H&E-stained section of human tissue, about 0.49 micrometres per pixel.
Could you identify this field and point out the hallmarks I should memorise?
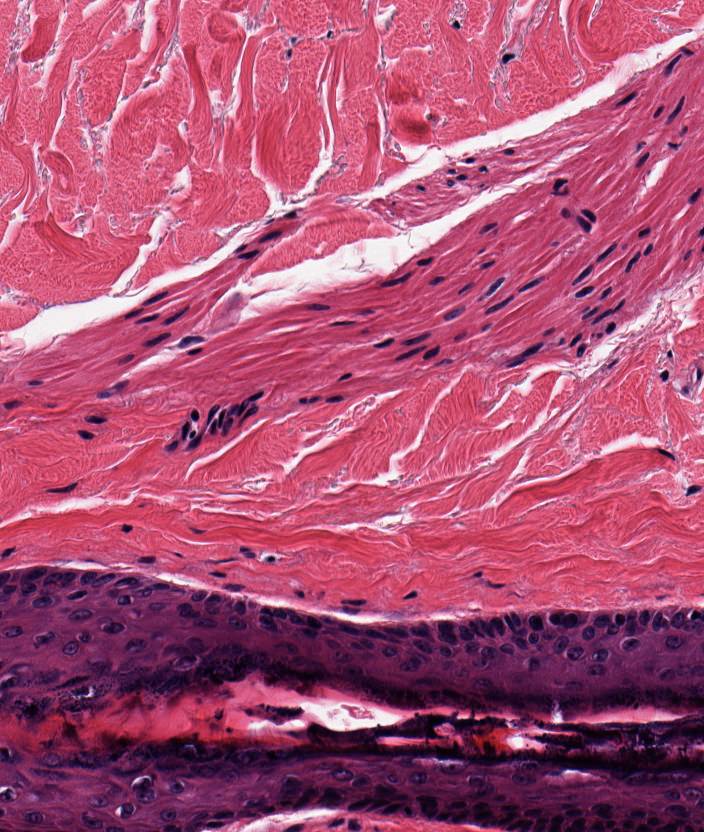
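Mainly shown is the dermis: eosinophilic fibrous tissue filling the upper part, above a stratified squamous epithelium whose crowded, dark basal cells line its upper border. What decides it: in the upper part, eosinophilic bundles are cut across or obliquely and contain few nuclei.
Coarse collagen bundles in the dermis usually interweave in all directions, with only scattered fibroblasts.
A band across the middle carries wavy eosinophilic fibres with elongated nuclei running diagonally from lower left to upper right.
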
